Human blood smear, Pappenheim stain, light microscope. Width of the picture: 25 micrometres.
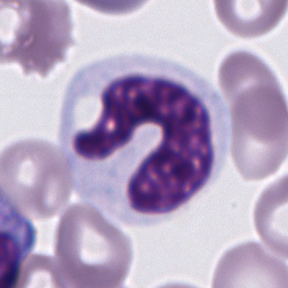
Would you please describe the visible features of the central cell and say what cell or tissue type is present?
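A round, smooth outline encloses abundant, very pale lilac cytoplasm. The nucleus is curved, with its open side facing toward the lower left. Its chromatin is dark purple and coarsely clumped. This cell is a band neutrophil.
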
